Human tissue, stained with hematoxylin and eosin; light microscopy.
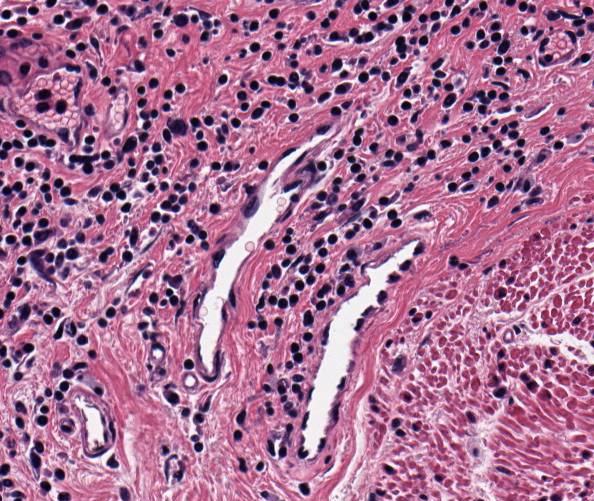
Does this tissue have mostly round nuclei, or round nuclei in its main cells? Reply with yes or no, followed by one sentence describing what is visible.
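Yes. Most of the field is crowded with many scattered small cells with round, dark-staining nuclei set in pink fibrous stroma.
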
